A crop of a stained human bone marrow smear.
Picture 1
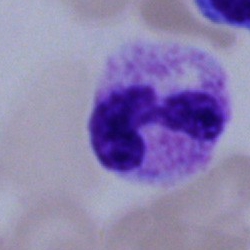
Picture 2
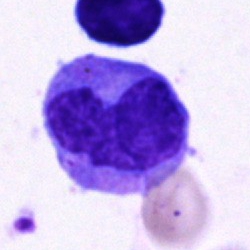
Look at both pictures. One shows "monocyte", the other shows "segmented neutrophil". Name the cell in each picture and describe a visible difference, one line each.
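Picture 1 shows a segmented neutrophil: The cytoplasm is plentiful and pale pinkish-lilac.
Picture 2 shows a monocyte: The nucleus fills most of the cell.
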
